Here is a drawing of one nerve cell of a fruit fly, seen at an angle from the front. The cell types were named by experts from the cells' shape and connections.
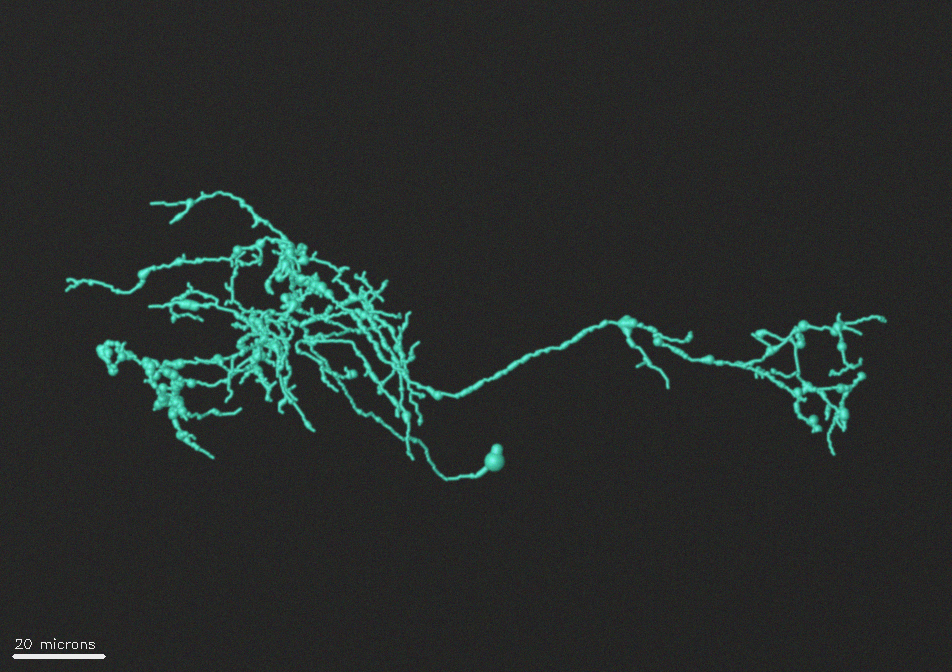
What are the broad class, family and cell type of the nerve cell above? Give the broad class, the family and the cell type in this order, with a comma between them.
central-brain intrinsic neuron, hemilineage DM6_dorso_lateral, SIP076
